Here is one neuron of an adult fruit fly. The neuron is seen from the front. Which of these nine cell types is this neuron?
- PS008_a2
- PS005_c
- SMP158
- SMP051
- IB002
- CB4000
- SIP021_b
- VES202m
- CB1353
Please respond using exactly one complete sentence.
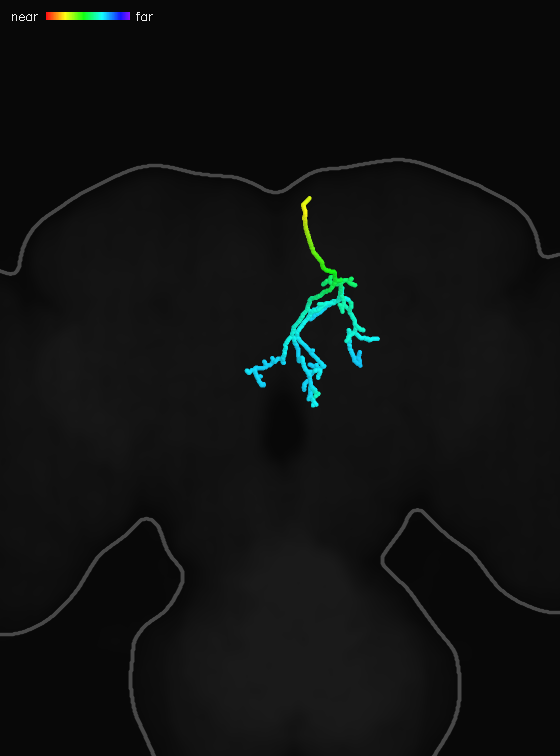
A cell of type PS005_c is what this neuron is.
